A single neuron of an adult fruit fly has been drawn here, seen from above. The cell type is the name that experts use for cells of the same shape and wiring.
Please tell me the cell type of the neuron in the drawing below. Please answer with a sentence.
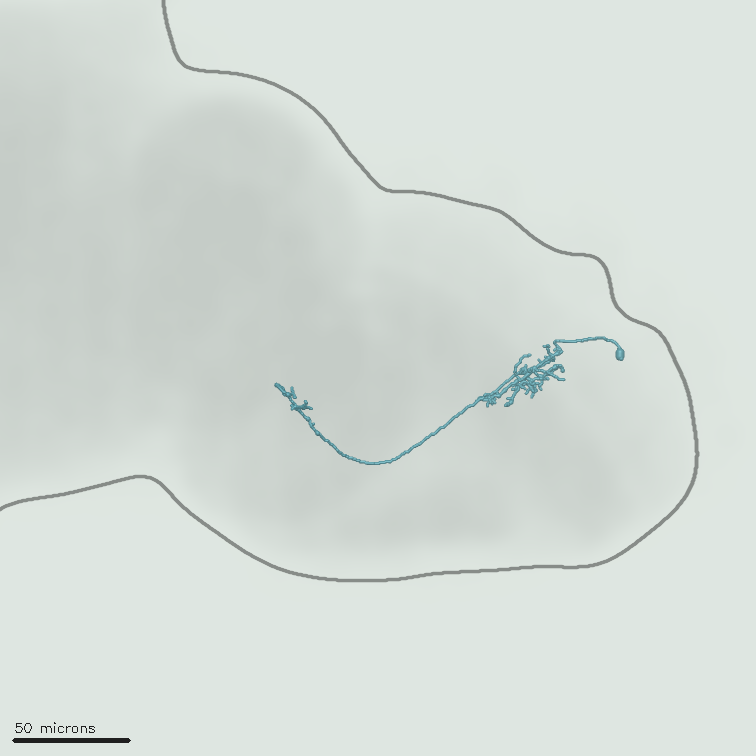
The cell type is Tm5c.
